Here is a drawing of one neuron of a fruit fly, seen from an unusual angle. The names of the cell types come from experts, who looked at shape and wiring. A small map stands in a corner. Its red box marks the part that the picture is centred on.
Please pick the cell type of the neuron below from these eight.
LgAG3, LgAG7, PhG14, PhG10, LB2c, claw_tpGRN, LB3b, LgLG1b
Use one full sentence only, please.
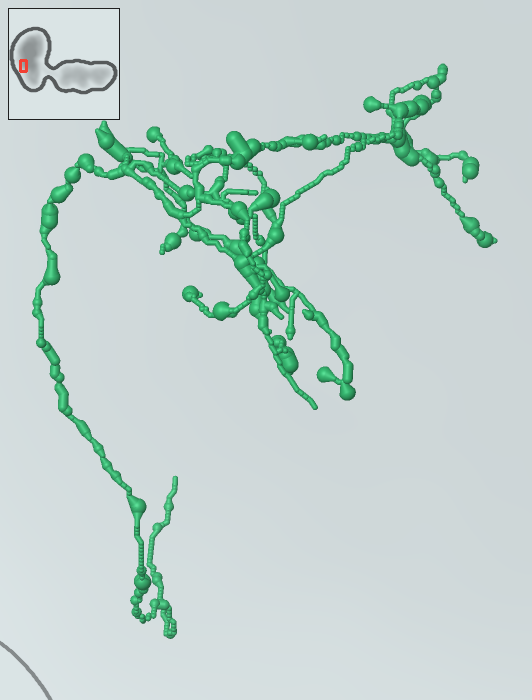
This particular neuron has the cell type PhG14.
